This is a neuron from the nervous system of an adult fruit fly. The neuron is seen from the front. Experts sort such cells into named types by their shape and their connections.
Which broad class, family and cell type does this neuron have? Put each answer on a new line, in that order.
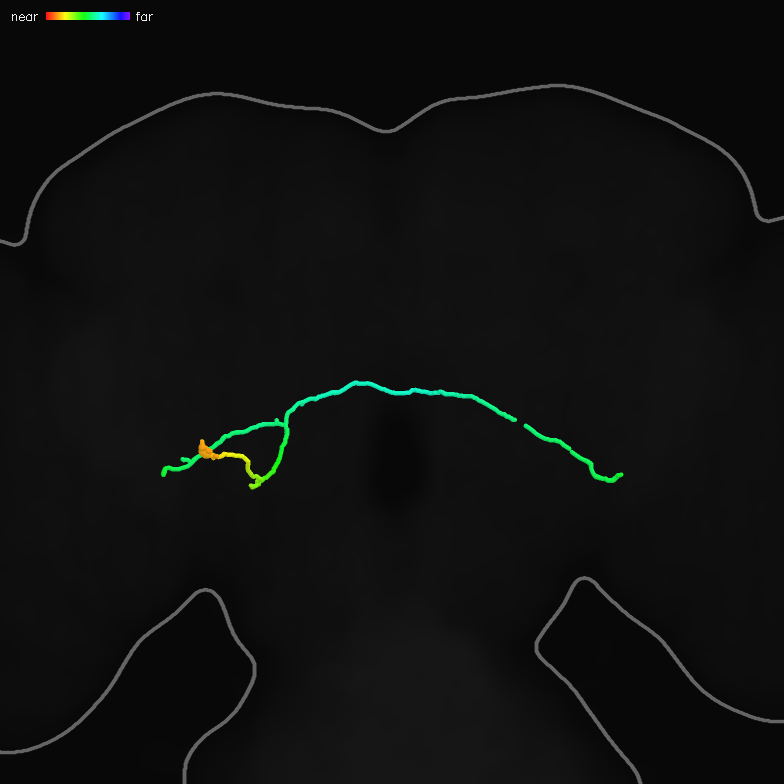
central-brain intrinsic neuron
hemilineage ALl1_ventral
CB1078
